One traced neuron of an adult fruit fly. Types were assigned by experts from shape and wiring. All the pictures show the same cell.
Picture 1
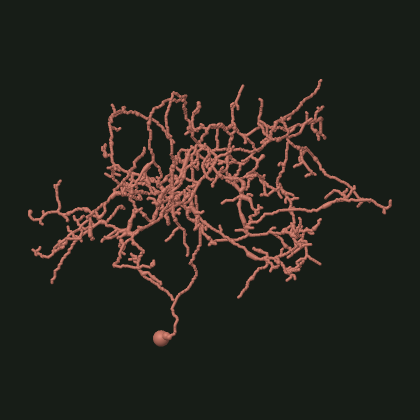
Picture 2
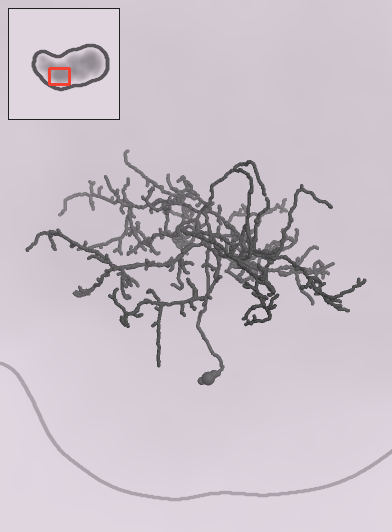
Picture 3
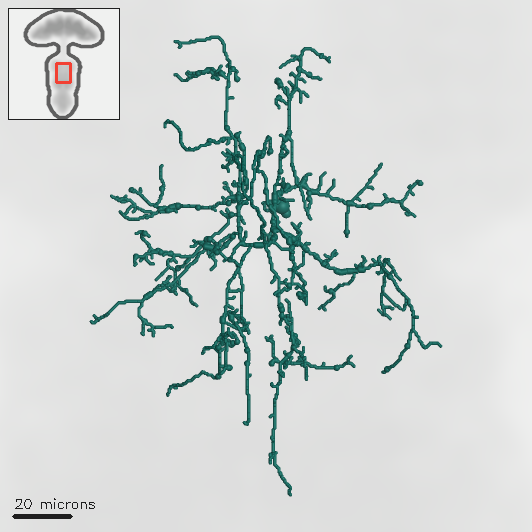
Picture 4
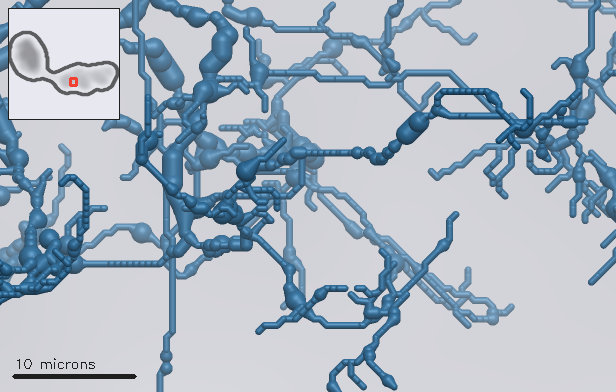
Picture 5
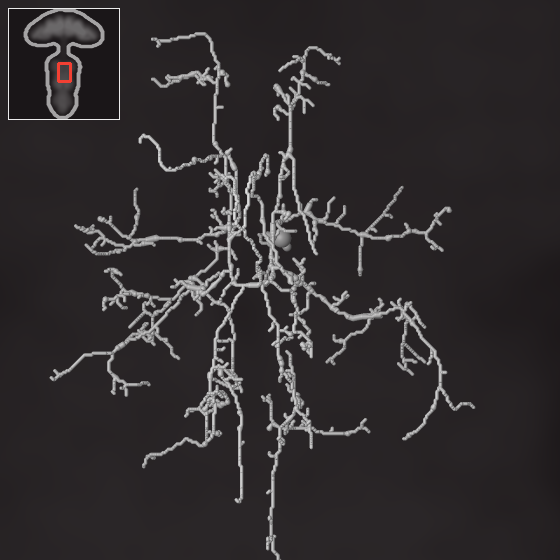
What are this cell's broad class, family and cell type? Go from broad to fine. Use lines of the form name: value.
broad class: nerve-cord intrinsic neuron
family: hemilineage 00A
cell type: IN00A037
